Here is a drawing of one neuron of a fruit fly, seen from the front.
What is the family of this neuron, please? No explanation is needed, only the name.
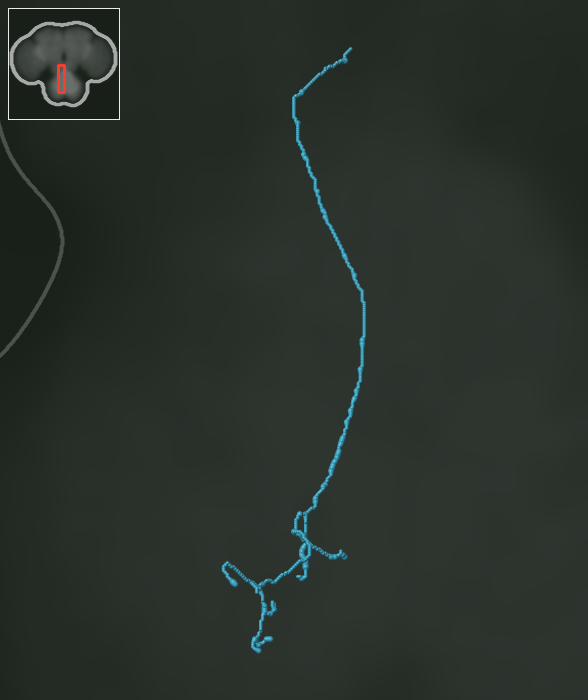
class mechanosensory proprioceptive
